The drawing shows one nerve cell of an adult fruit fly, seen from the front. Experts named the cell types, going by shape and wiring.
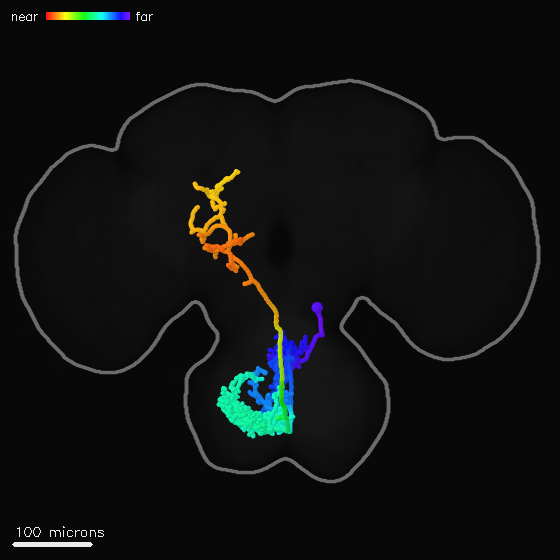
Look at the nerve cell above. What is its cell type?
AN09B013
